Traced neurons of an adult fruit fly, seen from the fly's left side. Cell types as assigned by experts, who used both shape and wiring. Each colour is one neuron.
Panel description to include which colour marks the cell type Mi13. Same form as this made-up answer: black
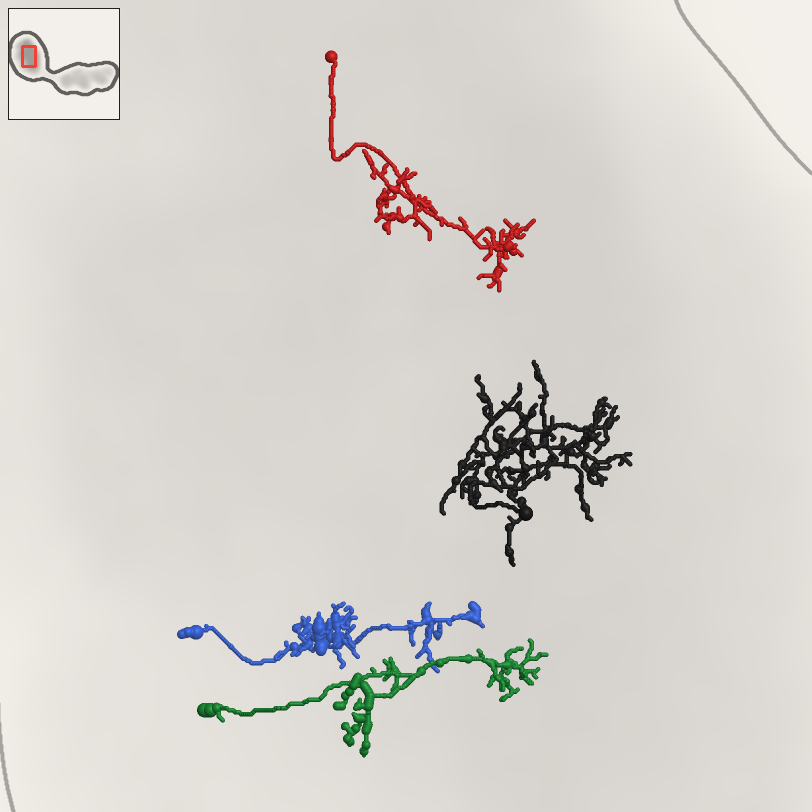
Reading: green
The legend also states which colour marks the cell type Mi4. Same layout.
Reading: blue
